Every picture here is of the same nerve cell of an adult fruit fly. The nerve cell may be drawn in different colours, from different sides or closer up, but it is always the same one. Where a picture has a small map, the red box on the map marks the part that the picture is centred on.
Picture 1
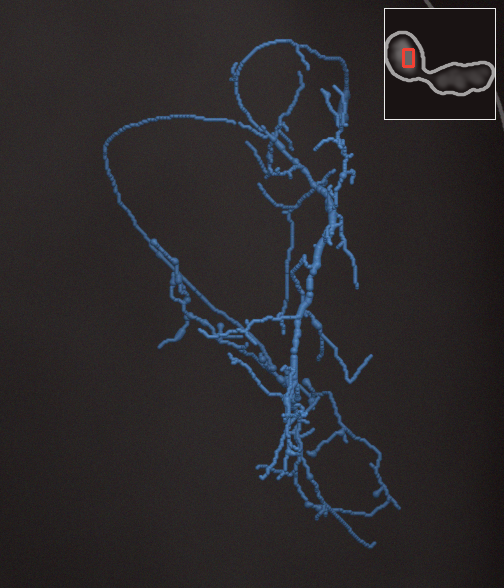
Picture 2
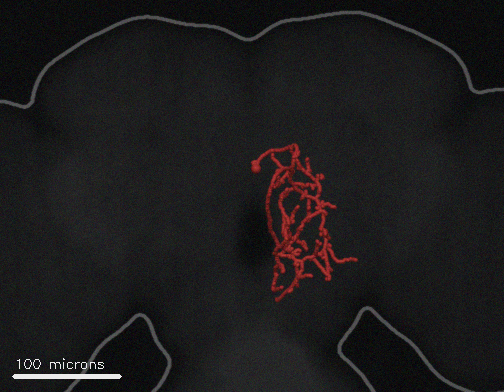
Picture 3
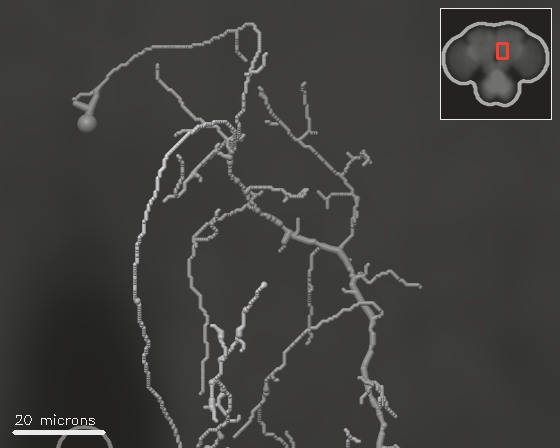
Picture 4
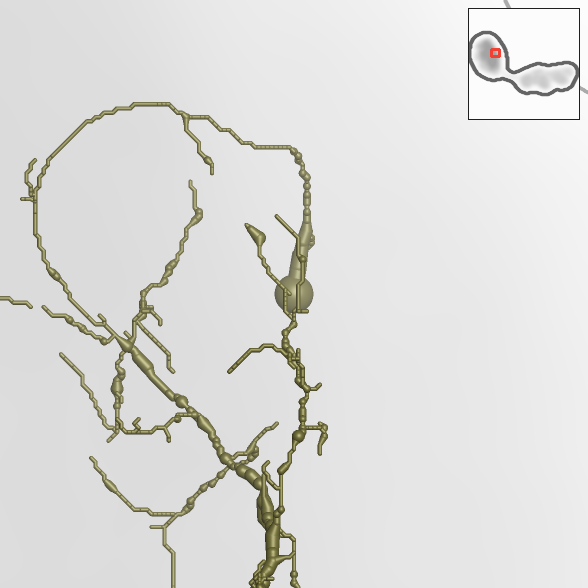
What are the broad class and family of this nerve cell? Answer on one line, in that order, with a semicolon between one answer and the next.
central-brain intrinsic neuron; hemilineage PSp2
